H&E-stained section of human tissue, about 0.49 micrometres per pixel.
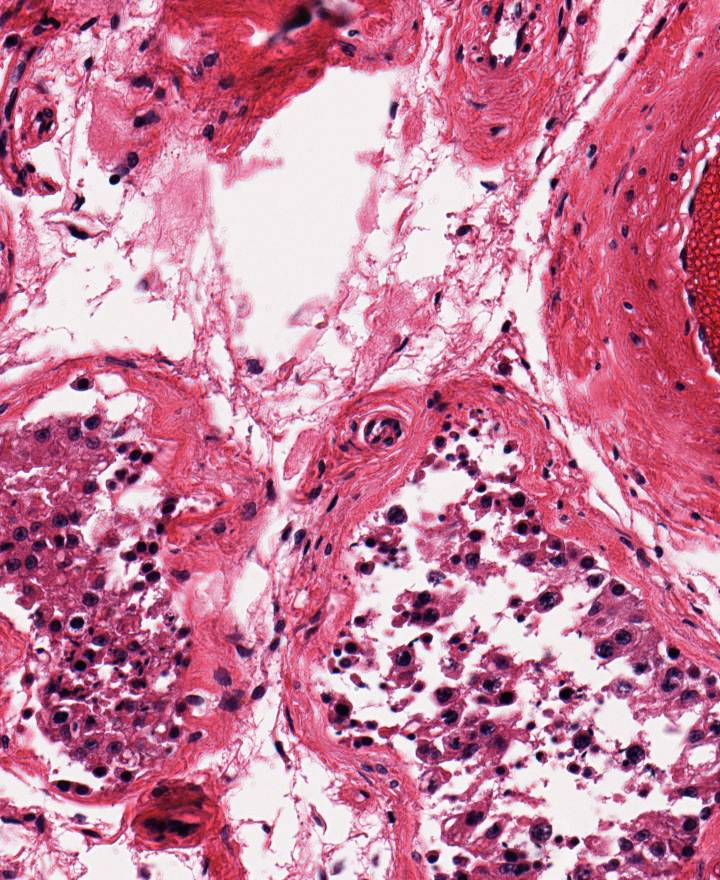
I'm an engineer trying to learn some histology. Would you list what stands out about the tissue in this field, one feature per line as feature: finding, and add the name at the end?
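Nests: two rounded ones, lower left and lower right
Between them: a band of fibrous tissue
Cells: loosely apart, clear gaps, no cohesive sheet
Nuclei: mostly round and dark, many small, densely stained
Wall: around each nest, layered pink fibrous tissue with flattened spindle-shaped nuclei
Name: testis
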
